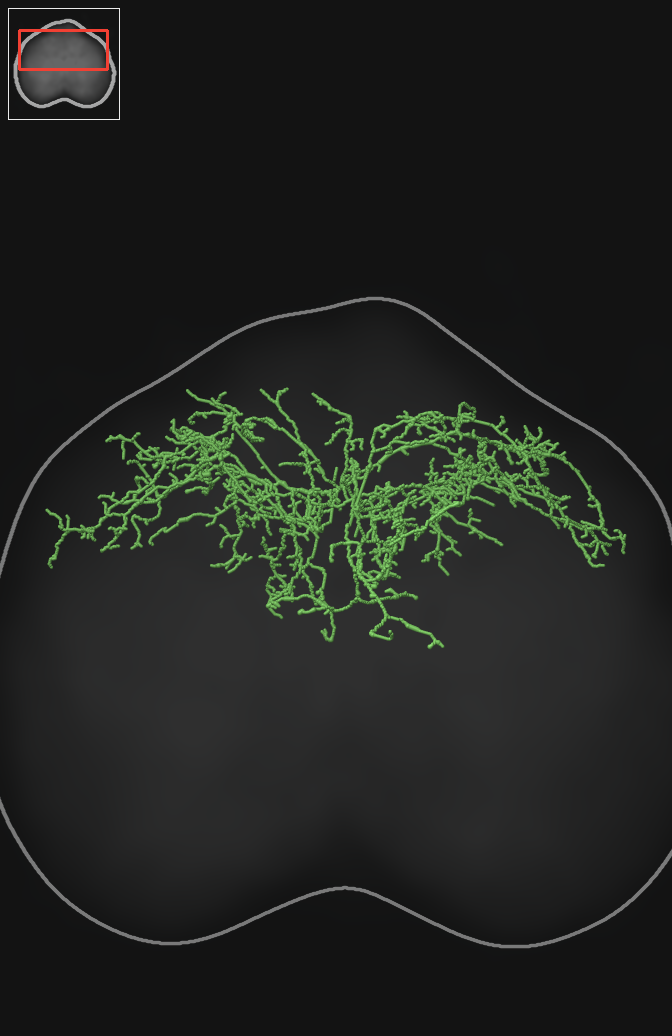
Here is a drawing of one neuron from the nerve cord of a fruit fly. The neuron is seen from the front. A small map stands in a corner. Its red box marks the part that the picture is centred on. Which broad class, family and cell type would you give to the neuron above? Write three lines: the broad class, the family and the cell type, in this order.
nerve-cord intrinsic neuron
hemilineage 05B
IN05B031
